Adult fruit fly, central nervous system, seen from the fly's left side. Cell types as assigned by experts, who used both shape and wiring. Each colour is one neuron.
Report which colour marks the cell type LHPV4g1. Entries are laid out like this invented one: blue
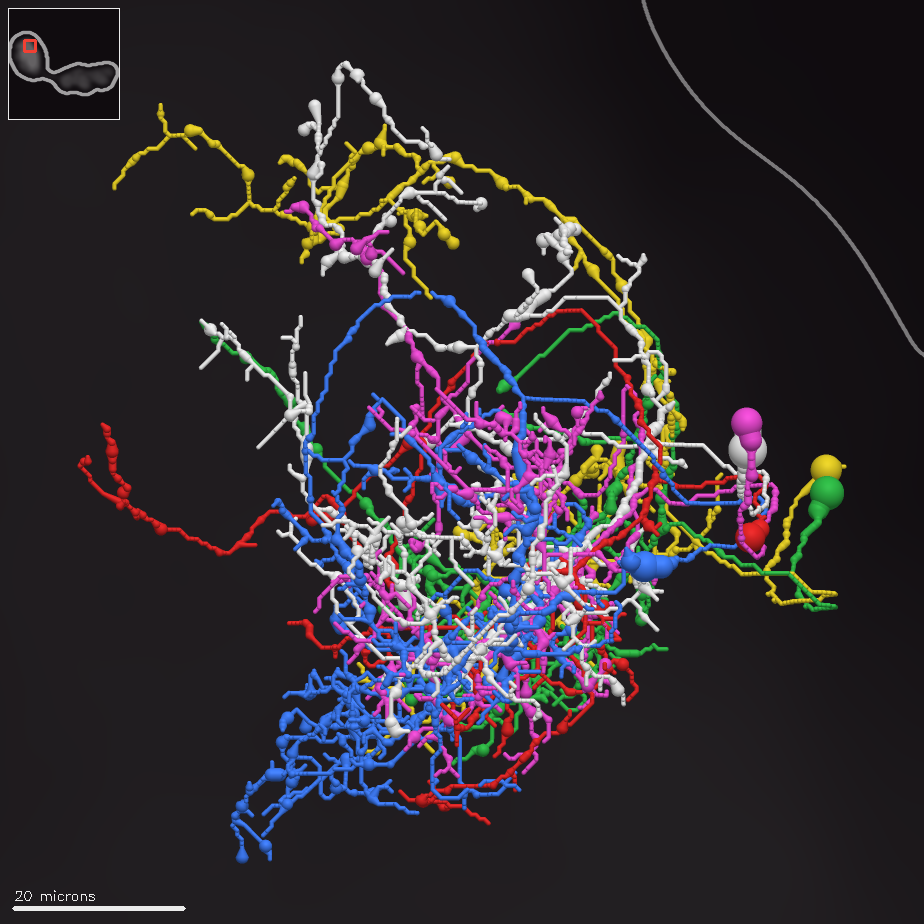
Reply: magenta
